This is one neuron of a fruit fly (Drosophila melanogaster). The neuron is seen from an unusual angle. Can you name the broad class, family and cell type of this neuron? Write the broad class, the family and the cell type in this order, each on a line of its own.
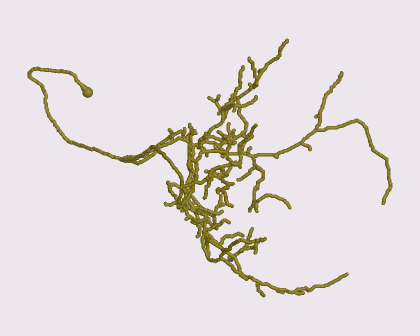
nerve-cord intrinsic neuron
hemilineage 01A
IN01A056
